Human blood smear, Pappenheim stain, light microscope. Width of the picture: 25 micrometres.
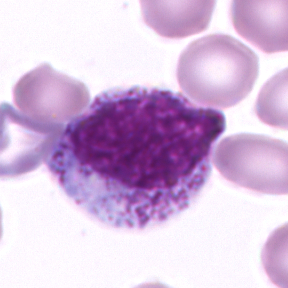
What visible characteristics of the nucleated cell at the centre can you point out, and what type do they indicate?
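Hmm, a roughly round outline, its edge slightly uneven and granular. The nucleus fills the upper part, and most of the cytoplasm lies below it. I can't see a nucleolus; dark granules lie over the nucleus too, blurring its surface. A myelocyte.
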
